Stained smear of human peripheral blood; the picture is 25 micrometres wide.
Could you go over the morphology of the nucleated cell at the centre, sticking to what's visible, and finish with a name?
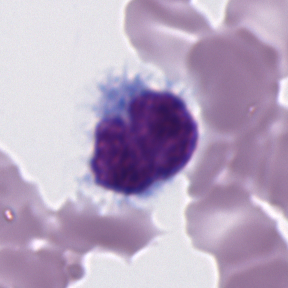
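A notch in the upper edge of the nucleus gives it a kidney-like shape. The cytoplasm is widest on the upper left side of the nucleus. Many fine hair-like projections extend from the cell surface, and the outline is ragged rather than smooth. This is a hairy cell.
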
